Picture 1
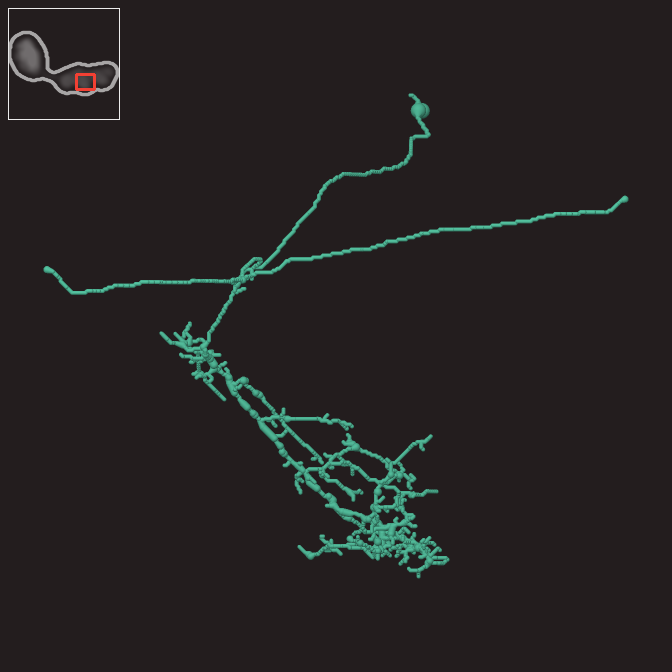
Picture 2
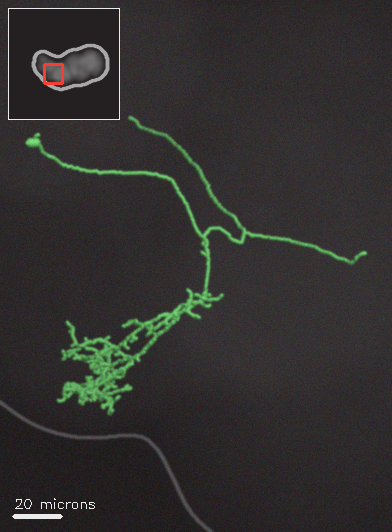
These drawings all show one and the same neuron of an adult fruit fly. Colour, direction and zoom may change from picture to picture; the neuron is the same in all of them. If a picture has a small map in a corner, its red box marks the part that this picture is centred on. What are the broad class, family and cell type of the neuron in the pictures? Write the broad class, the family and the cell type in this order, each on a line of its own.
nerve-cord intrinsic neuron
hemilineage 23B
IN23B071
